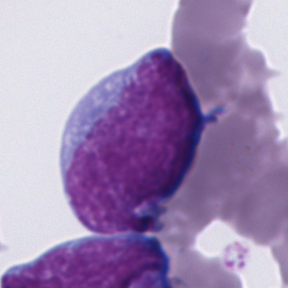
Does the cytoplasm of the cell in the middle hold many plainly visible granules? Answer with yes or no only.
No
